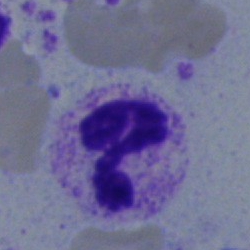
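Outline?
Roughly round, smooth.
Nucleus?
Two lobes, a larger upper and a smaller lower, joined by a narrow neck.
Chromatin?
Dense, dark purple throughout.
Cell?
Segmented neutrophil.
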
